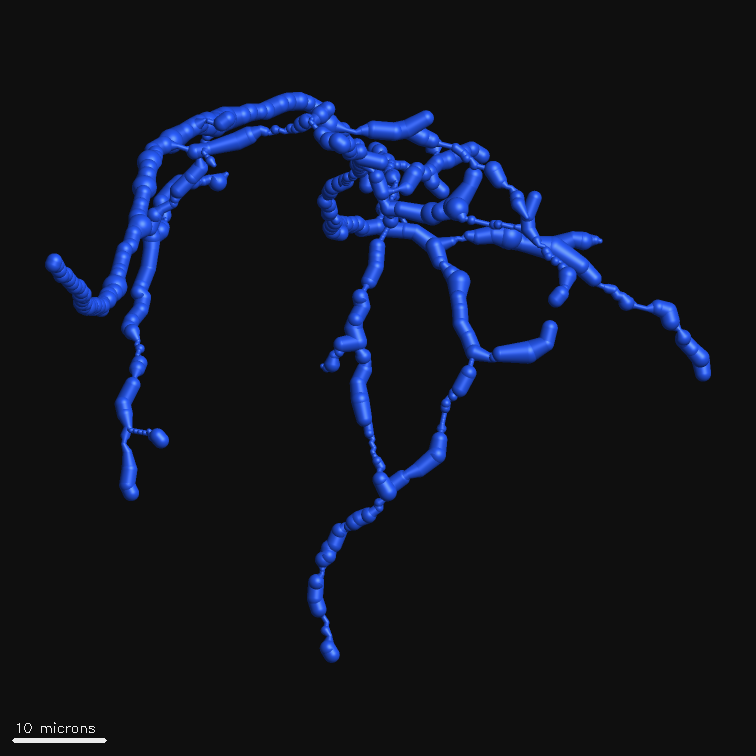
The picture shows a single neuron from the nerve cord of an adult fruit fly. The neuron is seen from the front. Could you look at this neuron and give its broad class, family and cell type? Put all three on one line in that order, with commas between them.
descending neuron, hemilineage LB3, DNge043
